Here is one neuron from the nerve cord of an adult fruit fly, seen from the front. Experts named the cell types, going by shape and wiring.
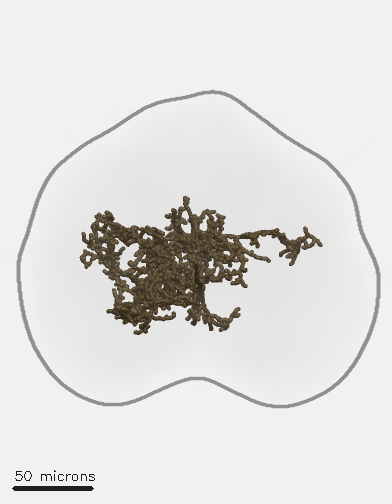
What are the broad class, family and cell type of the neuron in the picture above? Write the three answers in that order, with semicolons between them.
ascending neuron; hemilineage 07B; AN07B004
